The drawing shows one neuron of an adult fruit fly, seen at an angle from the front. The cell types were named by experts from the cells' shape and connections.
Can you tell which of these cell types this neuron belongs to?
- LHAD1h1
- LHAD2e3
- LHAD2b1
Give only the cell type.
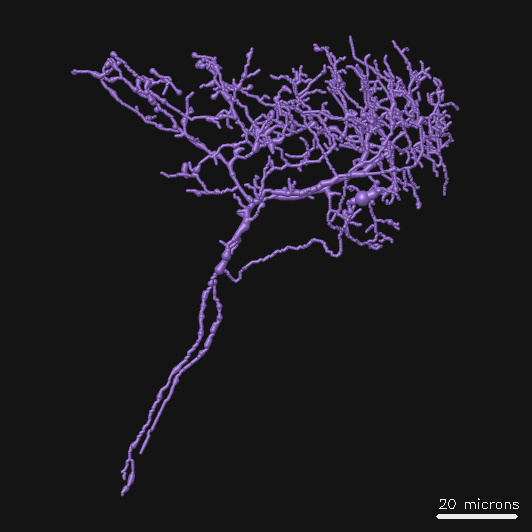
LHAD1h1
